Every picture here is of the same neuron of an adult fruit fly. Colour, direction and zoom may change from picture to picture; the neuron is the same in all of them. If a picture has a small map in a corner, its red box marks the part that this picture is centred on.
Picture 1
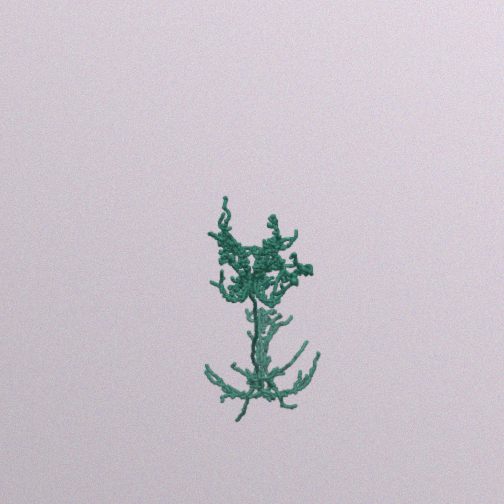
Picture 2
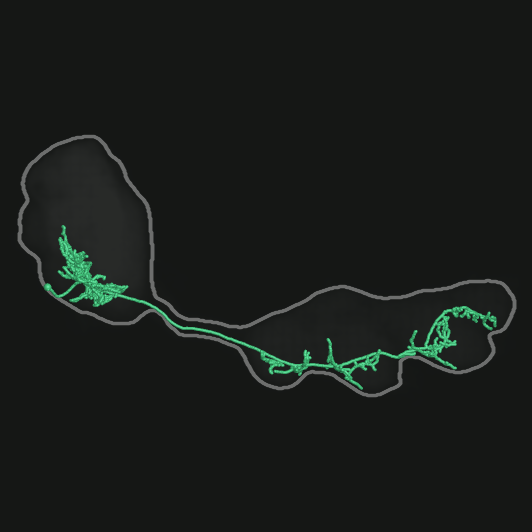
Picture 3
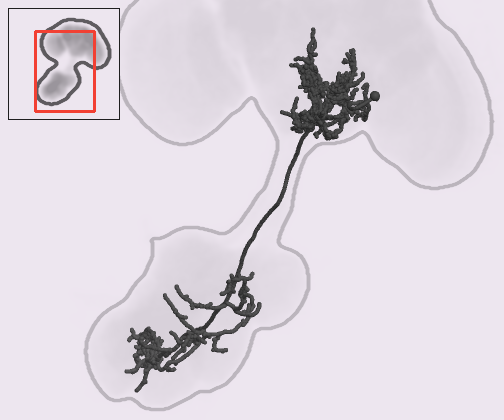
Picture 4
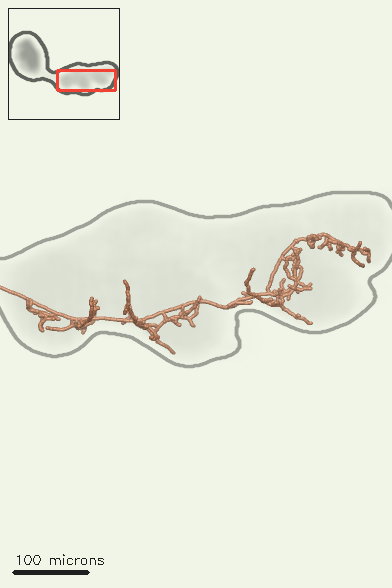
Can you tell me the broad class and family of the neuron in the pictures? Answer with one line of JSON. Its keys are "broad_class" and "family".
{"broad_class": "descending neuron", "family": "hemilineage MD3"}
